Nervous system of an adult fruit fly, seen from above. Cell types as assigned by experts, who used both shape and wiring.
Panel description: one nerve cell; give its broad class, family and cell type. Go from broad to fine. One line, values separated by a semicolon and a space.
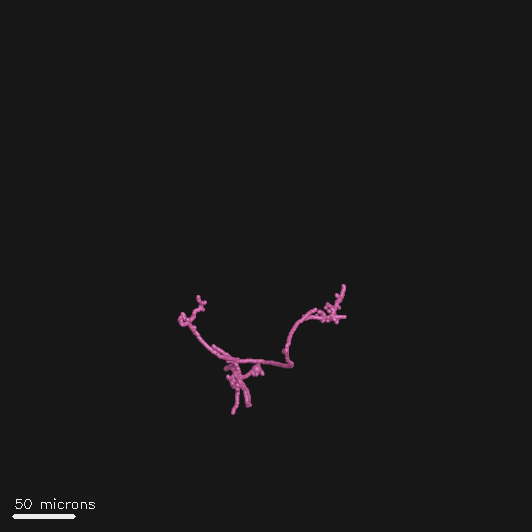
central-brain intrinsic neuron; hemilineage LB3; AMMC007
